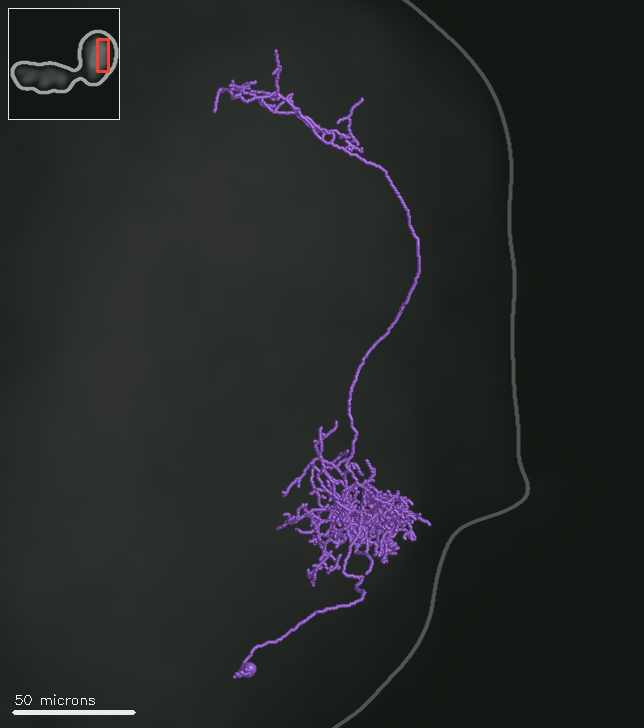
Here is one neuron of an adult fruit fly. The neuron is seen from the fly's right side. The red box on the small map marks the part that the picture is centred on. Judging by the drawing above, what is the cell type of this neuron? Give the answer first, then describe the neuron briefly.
It is of cell type PRW065. It is a central-brain intrinsic neuron. From top to bottom in the picture it spans about 250 microns. The picture shows dozens of branch ends.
